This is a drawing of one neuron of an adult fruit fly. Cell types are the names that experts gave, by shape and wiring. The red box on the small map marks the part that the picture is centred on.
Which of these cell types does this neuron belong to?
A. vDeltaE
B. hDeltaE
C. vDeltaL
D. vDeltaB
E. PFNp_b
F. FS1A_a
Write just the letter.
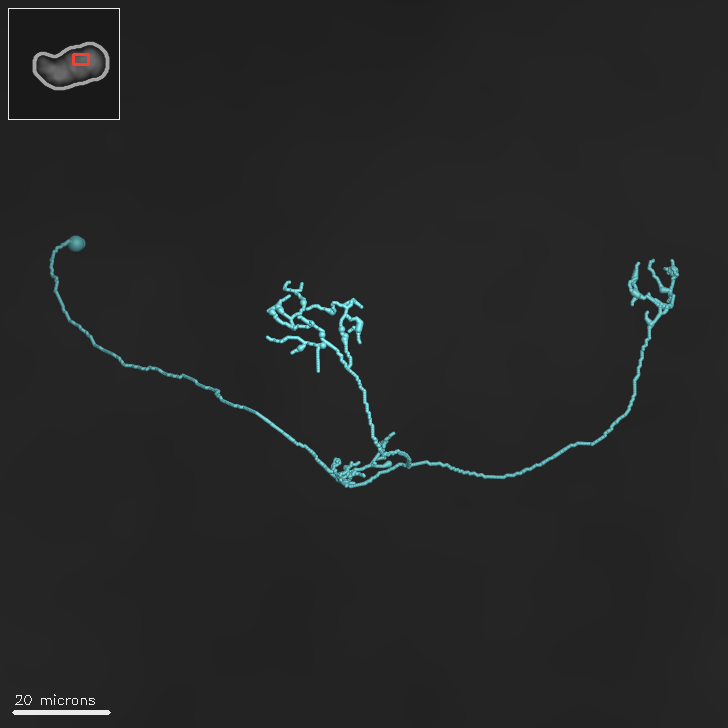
D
